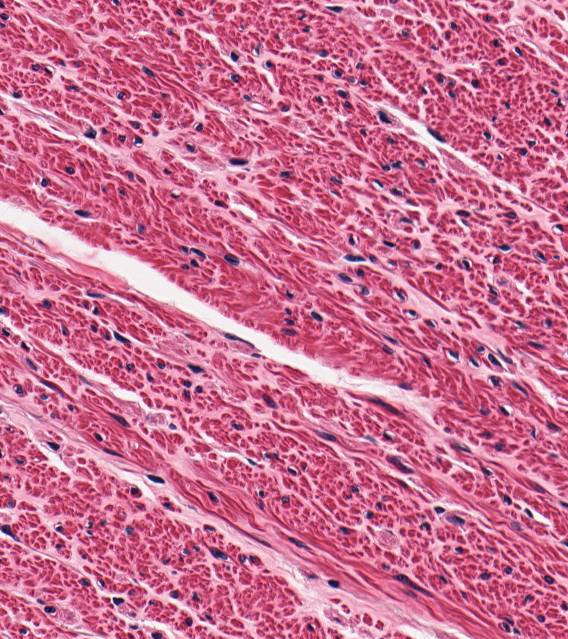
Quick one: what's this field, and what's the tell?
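Smooth muscle, running diagonally from upper left to lower right, fills the view.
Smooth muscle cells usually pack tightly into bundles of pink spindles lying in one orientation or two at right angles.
Thin strands of paler pink connective tissue divide the fibres into bundles running parallel to them; small dark oval nuclei lie singly among them. No fat cells appear.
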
